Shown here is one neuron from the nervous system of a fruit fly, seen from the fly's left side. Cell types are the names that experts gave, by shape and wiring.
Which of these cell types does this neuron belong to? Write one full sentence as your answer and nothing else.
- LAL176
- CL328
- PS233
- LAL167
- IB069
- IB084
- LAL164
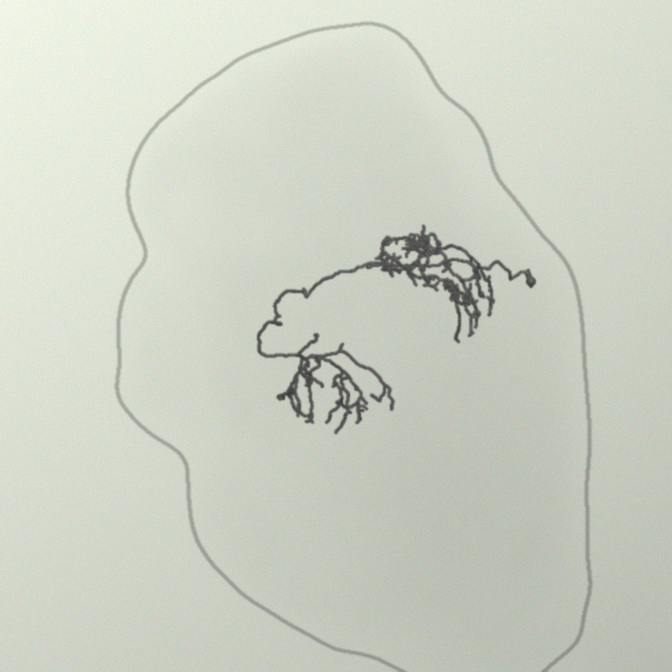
This neuron is given the cell type IB069.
